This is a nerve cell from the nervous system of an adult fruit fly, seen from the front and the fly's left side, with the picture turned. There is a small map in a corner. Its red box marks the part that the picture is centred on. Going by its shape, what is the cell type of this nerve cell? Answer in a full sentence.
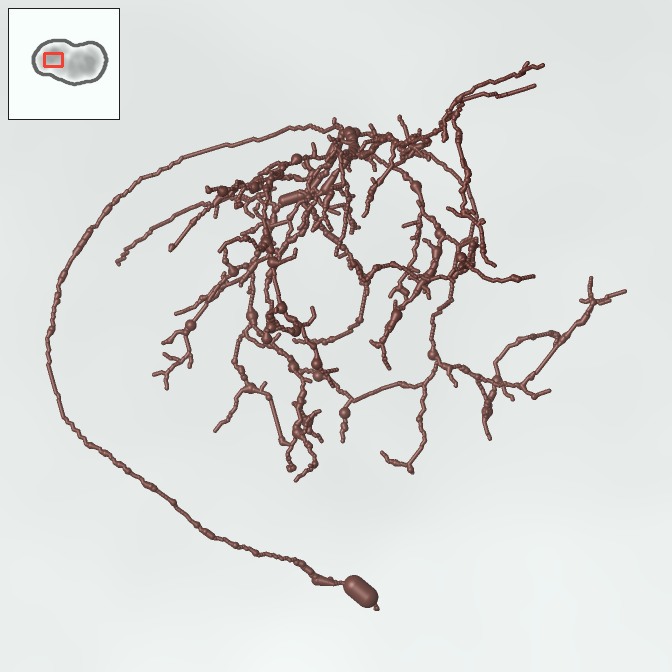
The cell type is IN11A031.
